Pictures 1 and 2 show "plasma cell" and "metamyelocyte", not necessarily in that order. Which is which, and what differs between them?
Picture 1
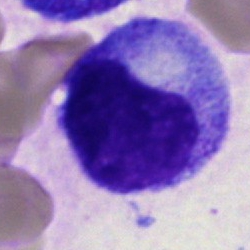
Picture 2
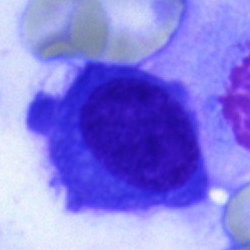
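Picture 1 shows the metamyelocyte and picture 2 the plasma cell. Outline: the metamyelocyte is roughly round with a smooth border, while the plasma cell is irregular, with a rounded bulge on its left side and small ragged projections fringing its lower left edge. Nucleus: in the metamyelocyte it is kidney-shaped, its notch facing the upper right, with no nucleolus visible.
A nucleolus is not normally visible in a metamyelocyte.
In the plasma cell the nucleus lies off-centre toward the right.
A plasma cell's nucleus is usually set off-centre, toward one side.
Cytoplasm: the metamyelocyte's is blue, forming a crescent widest at the upper right, with a pale clear zone beside the nuclear notch and fine purple stippling most visible toward the right edge. The plasma cell's is deep blue, with no visible granules.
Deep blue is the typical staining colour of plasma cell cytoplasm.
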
